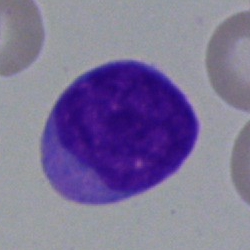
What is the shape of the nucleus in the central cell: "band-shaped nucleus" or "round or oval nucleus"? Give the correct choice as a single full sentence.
The nucleus takes the form of one compact round or oval mass.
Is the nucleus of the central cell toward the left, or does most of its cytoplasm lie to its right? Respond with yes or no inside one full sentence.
No, the nucleus of this cell lies toward the right instead.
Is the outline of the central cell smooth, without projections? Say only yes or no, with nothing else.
Yes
